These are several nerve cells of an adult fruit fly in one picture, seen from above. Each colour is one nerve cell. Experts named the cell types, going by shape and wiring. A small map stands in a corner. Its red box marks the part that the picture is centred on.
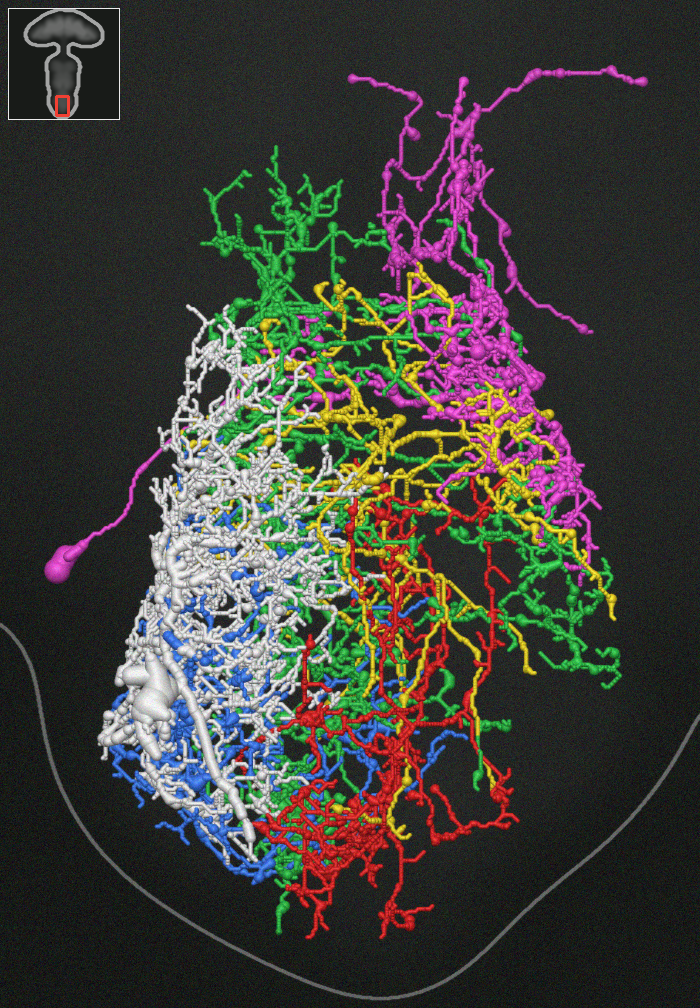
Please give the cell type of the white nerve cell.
MNad15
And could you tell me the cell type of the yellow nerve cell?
IN00A033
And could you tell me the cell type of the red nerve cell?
INXXX405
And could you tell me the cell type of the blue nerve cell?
INXXX297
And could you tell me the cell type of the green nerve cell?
INXXX124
